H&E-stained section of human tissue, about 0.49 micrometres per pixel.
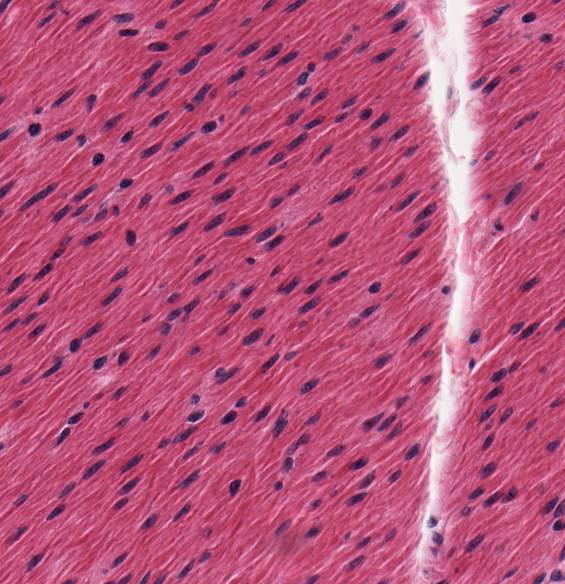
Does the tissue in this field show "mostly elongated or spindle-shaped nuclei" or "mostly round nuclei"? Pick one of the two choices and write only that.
Mostly elongated or spindle-shaped nuclei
